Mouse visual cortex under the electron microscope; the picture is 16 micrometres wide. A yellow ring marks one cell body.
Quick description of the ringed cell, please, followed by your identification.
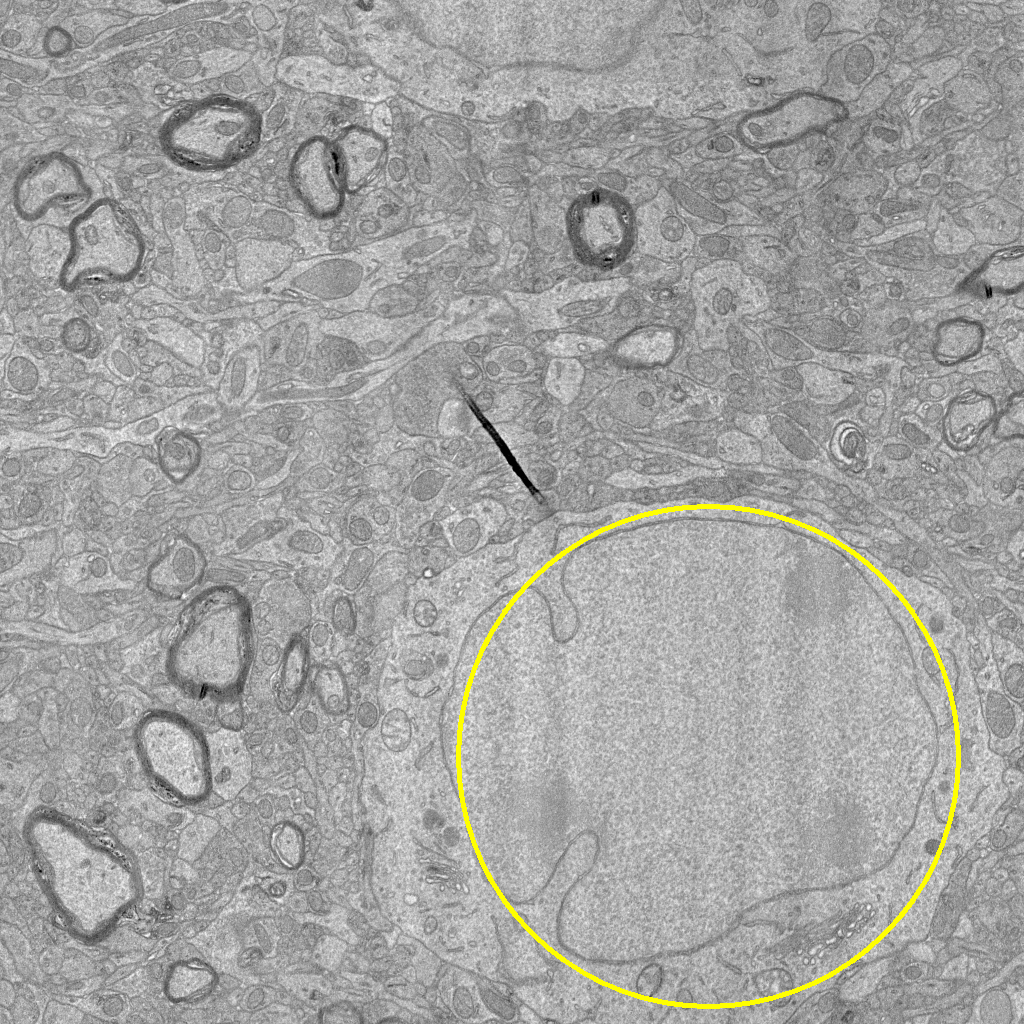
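Here a large, rounded nucleus lies with its whole outline inside the picture. Two deep, narrow infoldings mark the left side of its envelope. Its chromatin is pale and finely dispersed, and no dark clumps line the envelope. Below the nucleus, toward the right, a Golgi stack with small clear vesicles sits in the cytoplasm. This is an excitatory neuron.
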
